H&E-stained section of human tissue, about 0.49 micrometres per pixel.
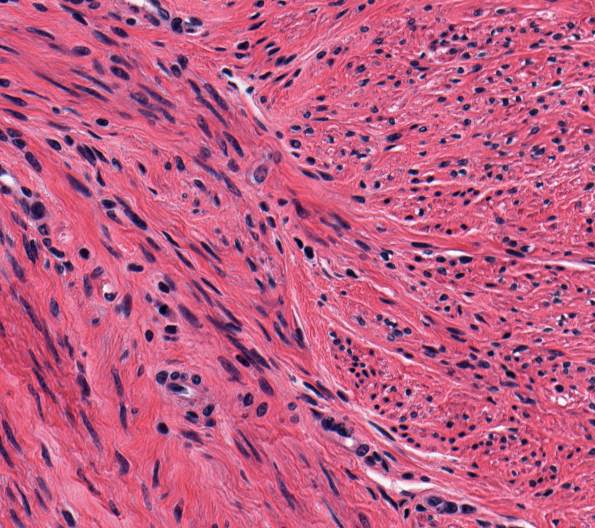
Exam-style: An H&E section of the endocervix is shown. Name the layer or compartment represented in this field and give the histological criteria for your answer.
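The tissue is smooth muscle. First, in the left half the cells are cut lengthwise, with elongated nuclei running diagonally from upper left to lower right. Second, those nuclei have blunt, rounded ends.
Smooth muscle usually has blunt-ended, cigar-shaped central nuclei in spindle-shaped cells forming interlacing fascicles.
Last, neither epithelium nor fat cells appear in the field.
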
